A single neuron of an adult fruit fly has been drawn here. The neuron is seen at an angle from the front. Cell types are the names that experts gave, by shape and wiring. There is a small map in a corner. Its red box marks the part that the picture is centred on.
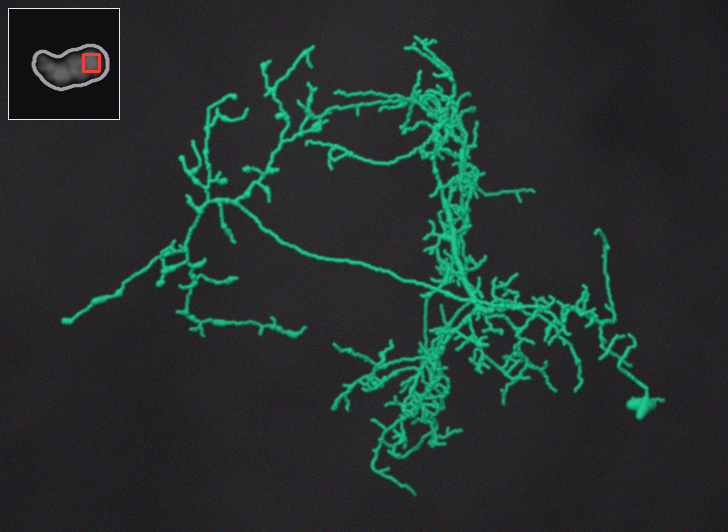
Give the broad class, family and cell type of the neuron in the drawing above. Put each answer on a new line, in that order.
central-brain intrinsic neuron
hemilineage VLPa1_medial
aSP10A_a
